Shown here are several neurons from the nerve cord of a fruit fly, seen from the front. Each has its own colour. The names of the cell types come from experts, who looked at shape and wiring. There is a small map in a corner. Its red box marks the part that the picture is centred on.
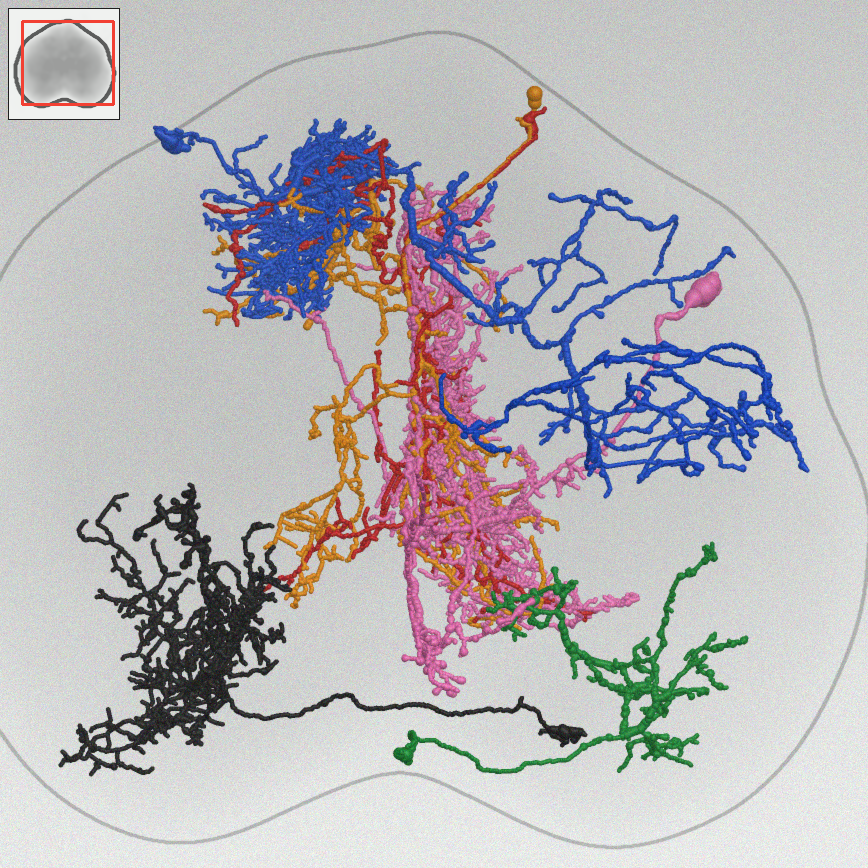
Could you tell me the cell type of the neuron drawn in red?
IN23B076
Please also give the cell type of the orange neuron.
IN23B042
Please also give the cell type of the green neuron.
IN13B063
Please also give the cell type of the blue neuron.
INXXX096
